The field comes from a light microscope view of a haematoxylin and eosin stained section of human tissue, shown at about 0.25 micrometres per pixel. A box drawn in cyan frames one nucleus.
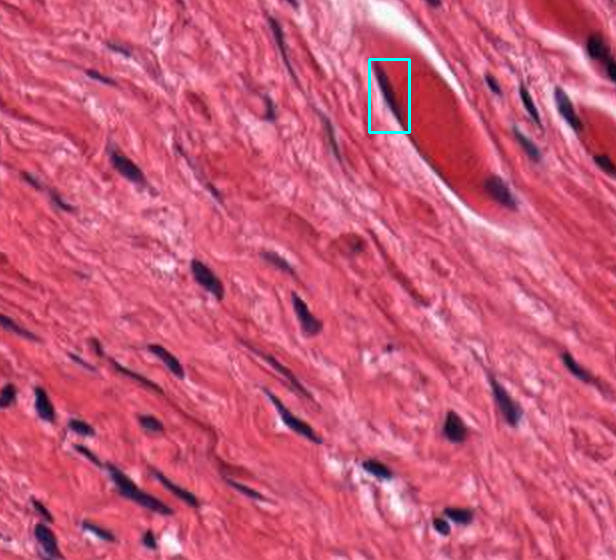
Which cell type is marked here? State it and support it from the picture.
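The marked nucleus belongs to an endothelial cell. The nucleus is thin, elongated and slightly curved, and it is stained dark and evenly. Its nucleus is slimmer than most of the spindle-shaped nuclei scattered in the surrounding tissue. Hardly any cytoplasm can be made out around the nucleus; on its outer side it merges with the wavy pink fibres that run parallel to the vessel.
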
